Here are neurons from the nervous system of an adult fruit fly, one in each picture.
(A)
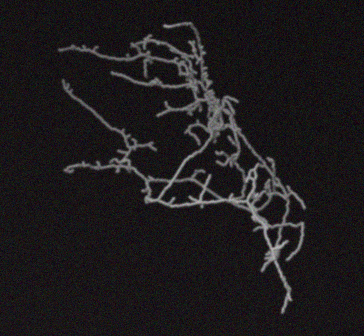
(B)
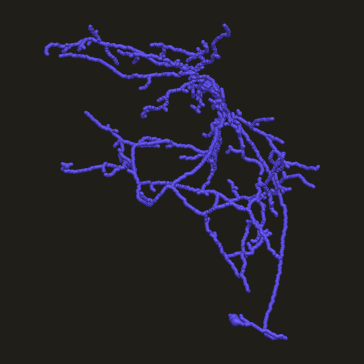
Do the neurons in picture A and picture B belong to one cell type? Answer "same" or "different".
same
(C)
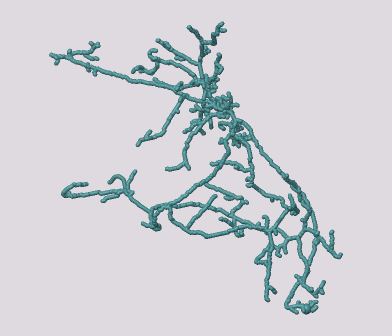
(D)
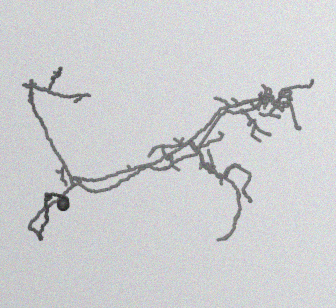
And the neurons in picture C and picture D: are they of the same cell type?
different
